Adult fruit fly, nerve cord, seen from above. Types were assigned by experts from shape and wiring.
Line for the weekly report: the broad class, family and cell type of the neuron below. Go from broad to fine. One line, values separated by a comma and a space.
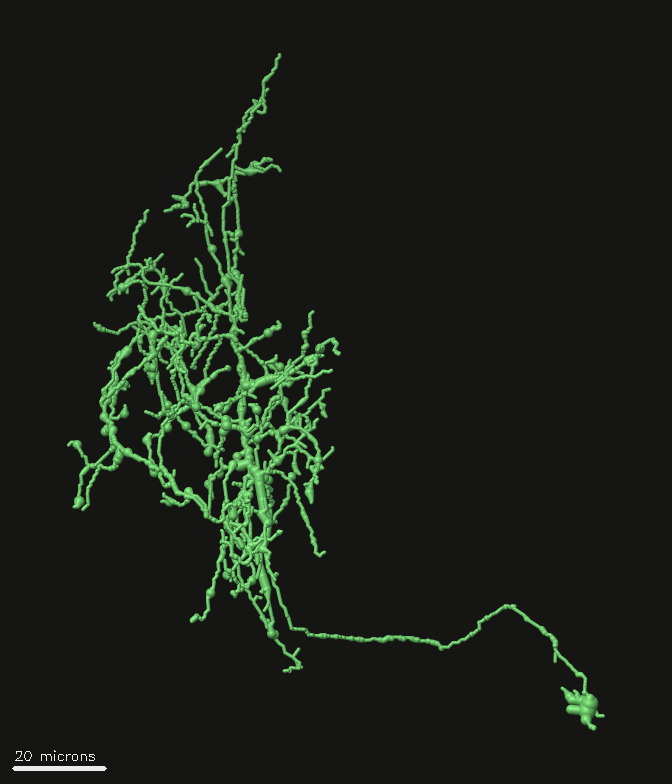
nerve-cord intrinsic neuron, hemilineage 14A, IN14A016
